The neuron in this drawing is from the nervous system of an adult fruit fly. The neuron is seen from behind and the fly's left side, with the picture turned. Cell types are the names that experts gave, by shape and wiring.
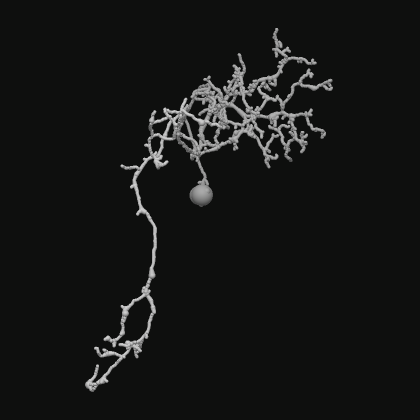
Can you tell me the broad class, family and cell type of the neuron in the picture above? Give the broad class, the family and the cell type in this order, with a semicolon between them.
optic-lobe intrinsic neuron; TmY; TmY13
